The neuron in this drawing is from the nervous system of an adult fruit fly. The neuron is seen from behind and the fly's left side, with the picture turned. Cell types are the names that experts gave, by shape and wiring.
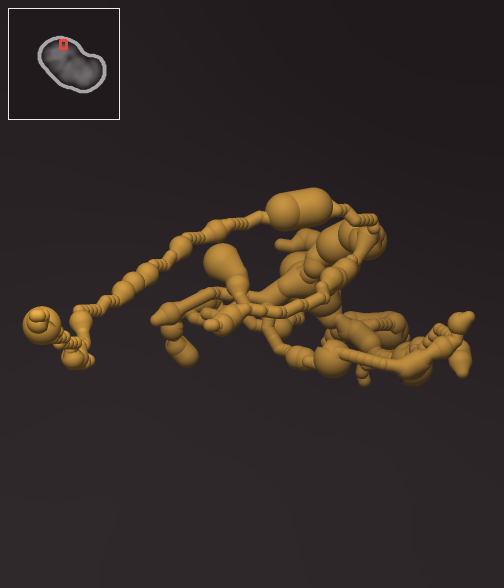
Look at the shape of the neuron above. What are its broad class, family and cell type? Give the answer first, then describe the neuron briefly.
It is a sensory neuron entering the nerve cord. Its family is called class mechanosensory tactile. The cell type is SNta26. The drawing shows no cell body. There are a dozen or fewer branch ends.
